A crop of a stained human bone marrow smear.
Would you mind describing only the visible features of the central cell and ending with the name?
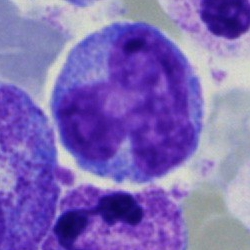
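First thing I see: the picture is slightly blurred. Still, the nucleus fills most of the cell, with a notch indenting its lower edge. No coarse dark granules show in the cytoplasm. The name: monocyte.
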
